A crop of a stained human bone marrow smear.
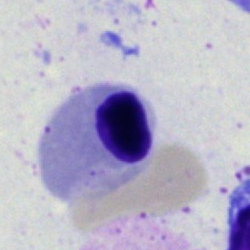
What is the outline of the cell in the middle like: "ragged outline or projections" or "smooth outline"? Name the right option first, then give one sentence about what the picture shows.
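Smooth outline. The cell has a smooth, rounded oval outline.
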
